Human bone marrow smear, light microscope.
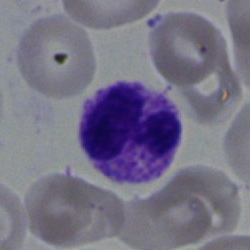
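Segmented neutrophil, central cell, bone marrow smear. Outline round. Nuclear chromatin dense, dark purple. Cytoplasm lilac-purple, mainly in the lower part of the cell. No vacuoles seen.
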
